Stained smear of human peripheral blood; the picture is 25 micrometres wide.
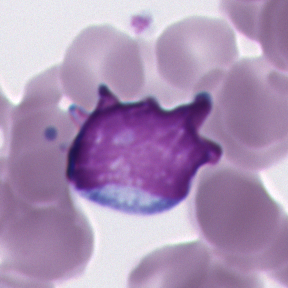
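Typical lymphocyte, central cell, stained human peripheral blood smear. Outline irregular, several pointed projections along upper edge. Nucleus fills most of cell, reaching upper and side edges. Cytoplasm a thin crescent along lower edge; no distinct granules.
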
